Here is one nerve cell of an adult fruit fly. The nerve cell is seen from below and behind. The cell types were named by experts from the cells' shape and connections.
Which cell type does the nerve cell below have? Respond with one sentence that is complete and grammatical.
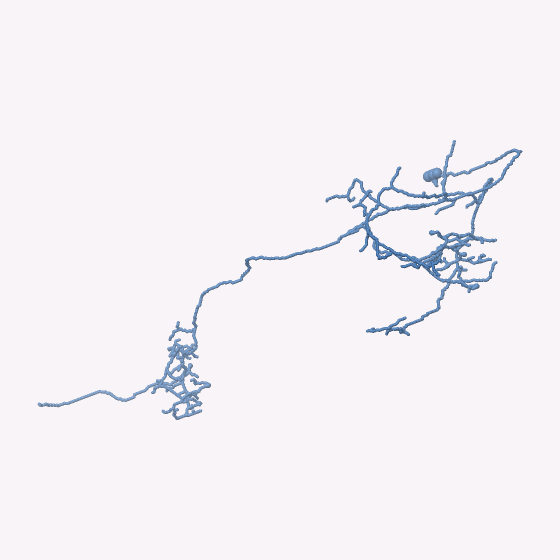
For this nerve cell, the cell type is PAM12.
